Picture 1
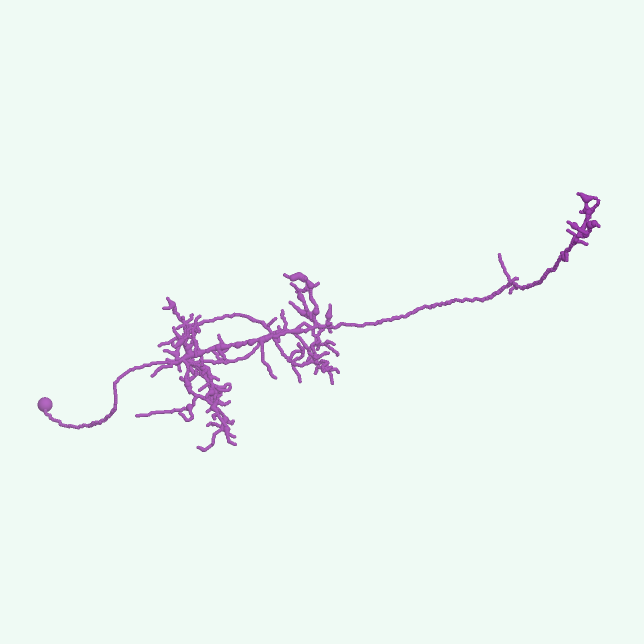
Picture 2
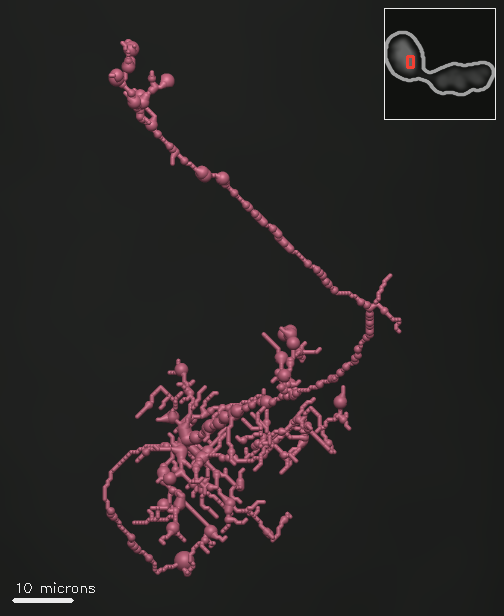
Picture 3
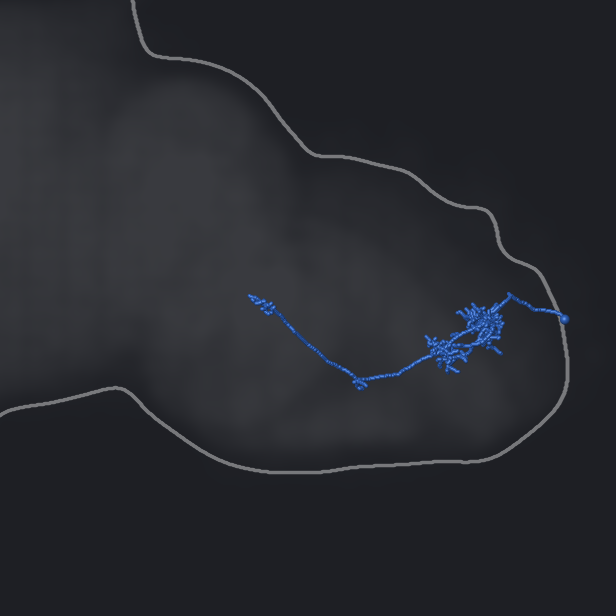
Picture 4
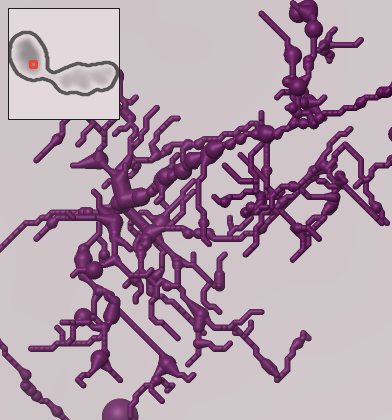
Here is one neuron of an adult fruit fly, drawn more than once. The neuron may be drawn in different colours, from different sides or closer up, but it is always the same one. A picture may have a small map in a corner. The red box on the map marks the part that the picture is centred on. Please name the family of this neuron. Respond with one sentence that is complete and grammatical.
Belonging to family TmY is this neuron.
